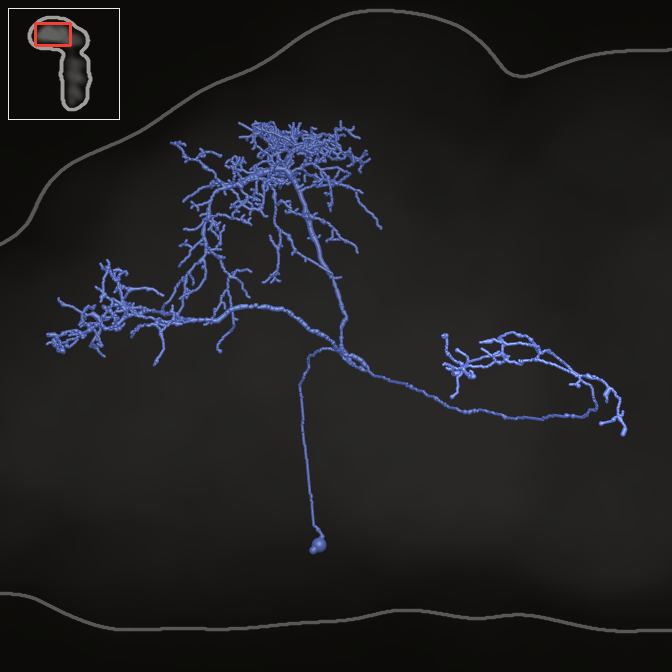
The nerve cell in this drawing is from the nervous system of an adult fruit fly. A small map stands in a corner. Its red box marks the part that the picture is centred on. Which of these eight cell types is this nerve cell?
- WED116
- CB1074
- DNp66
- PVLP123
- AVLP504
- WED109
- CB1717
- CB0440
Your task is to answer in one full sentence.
Classified by cell type, this nerve cell is AVLP504.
